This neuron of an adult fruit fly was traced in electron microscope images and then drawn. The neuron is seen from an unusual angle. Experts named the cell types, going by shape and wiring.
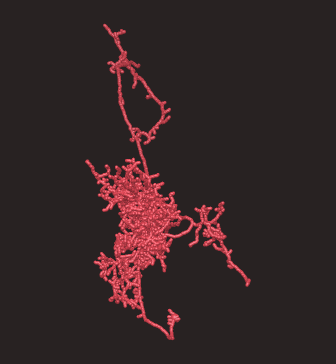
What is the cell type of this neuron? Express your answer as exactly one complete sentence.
It is to cell type DNg111 that the neuron belongs.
